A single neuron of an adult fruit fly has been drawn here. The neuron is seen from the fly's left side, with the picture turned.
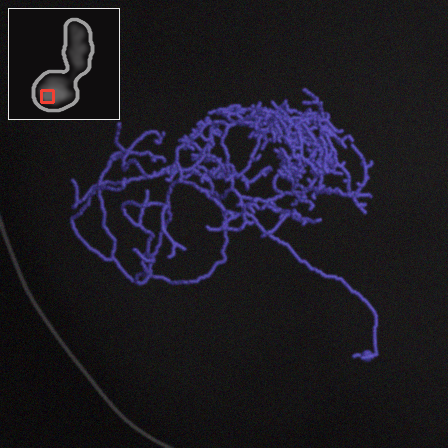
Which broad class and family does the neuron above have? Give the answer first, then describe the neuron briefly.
This is a central-brain intrinsic neuron. The family is LHAV. The picture shows dozens of branch ends. As drawn here it is about as wide as it is tall.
